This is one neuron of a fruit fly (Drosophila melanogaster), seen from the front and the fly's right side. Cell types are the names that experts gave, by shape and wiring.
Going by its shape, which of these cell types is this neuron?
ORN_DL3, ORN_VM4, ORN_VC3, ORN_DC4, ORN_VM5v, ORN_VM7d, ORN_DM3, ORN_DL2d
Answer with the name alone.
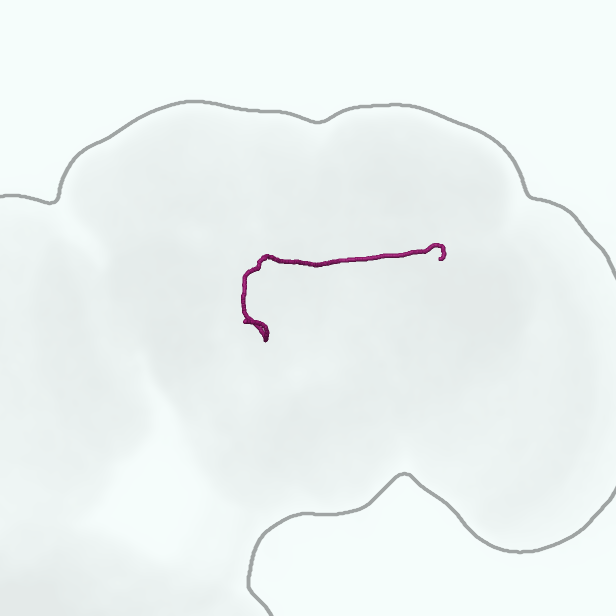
ORN_DL3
